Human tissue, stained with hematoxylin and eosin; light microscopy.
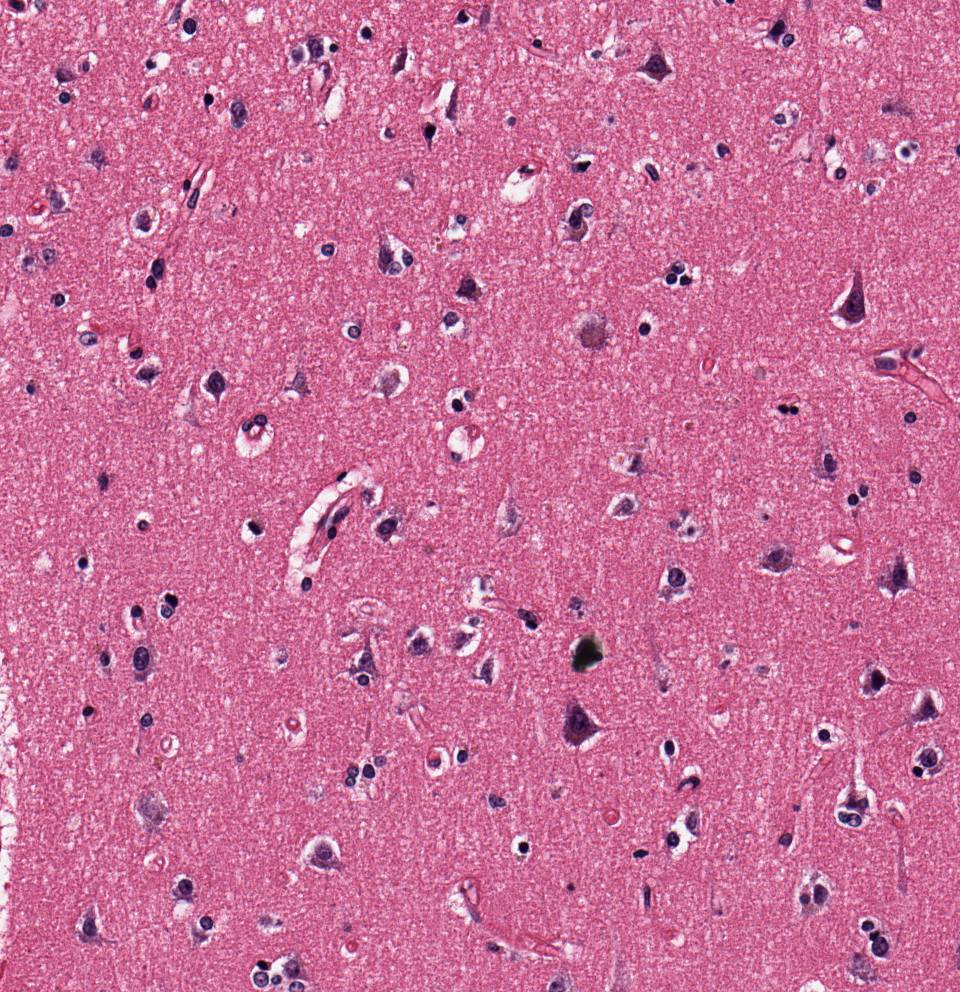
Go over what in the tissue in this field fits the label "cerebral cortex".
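This is cerebral cortex. Across the whole field runs a finely granular pink neuropil, with cells scattered singly and no epithelium or glands. Small, round, dark-staining nuclei with no visible cytoplasm outnumber the neurons, and some lie in tight groups of two to four, as at bottom left and bottom centre.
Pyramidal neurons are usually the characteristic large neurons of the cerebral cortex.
Obliquely through the centre-left runs a small thin-walled vessel, ringed by a clear space.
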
